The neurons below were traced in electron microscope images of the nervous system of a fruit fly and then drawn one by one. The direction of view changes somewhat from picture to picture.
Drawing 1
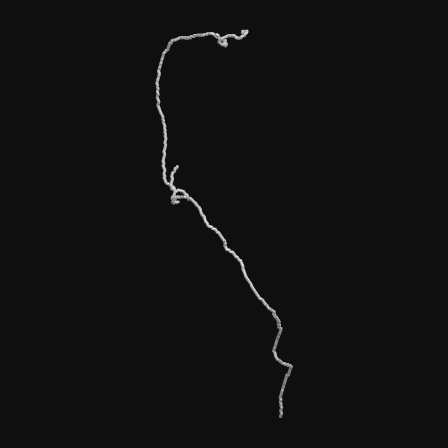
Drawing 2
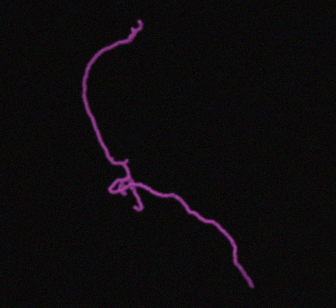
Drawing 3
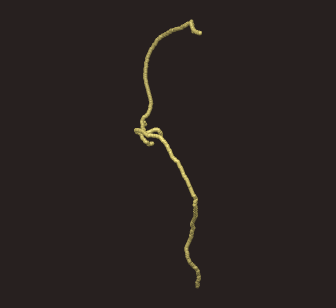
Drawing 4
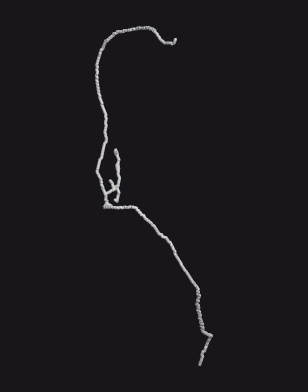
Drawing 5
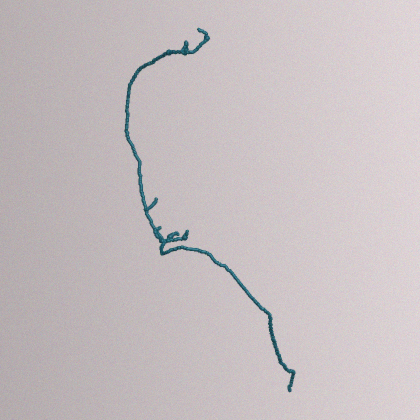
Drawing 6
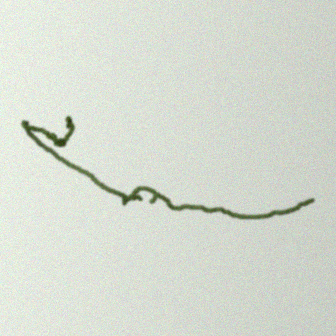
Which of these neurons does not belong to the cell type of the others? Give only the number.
6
